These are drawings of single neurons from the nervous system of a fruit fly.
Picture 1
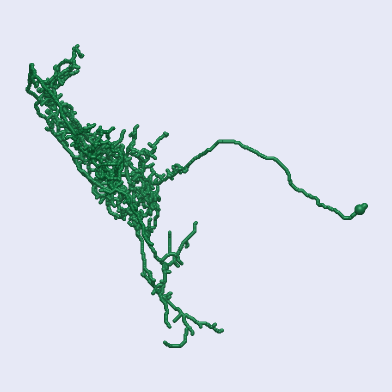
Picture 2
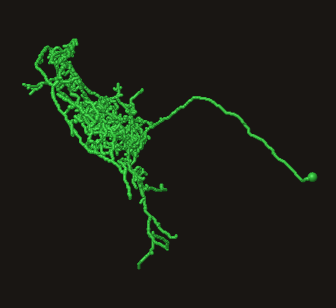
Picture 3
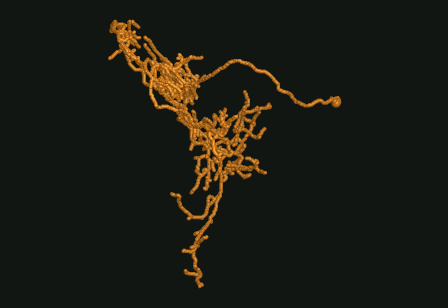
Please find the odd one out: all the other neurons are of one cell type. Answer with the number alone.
3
